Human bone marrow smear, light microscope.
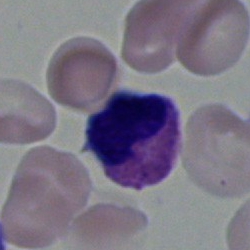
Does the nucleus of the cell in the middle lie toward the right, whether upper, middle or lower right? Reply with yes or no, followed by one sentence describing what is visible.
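No. The nucleus fills the upper-left part of the cell.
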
